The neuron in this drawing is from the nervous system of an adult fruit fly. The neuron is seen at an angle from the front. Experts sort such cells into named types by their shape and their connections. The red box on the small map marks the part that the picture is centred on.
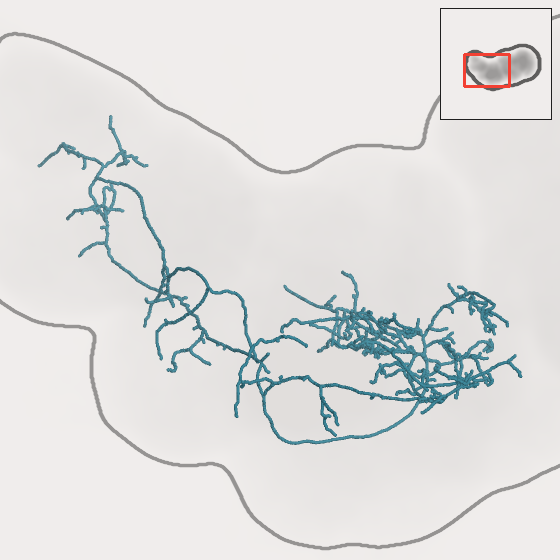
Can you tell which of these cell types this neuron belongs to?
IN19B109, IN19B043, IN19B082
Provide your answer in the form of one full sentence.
This neuron counts as a member of the cell type IN19B109.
